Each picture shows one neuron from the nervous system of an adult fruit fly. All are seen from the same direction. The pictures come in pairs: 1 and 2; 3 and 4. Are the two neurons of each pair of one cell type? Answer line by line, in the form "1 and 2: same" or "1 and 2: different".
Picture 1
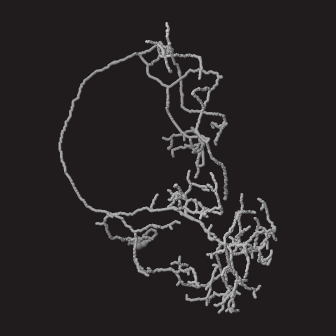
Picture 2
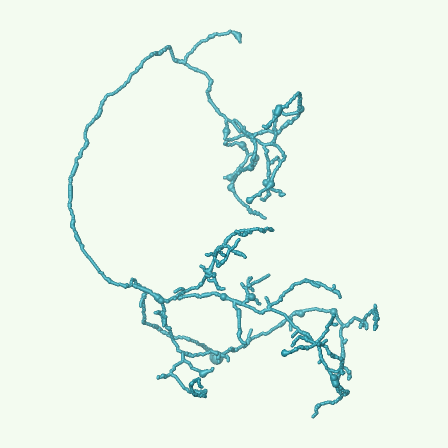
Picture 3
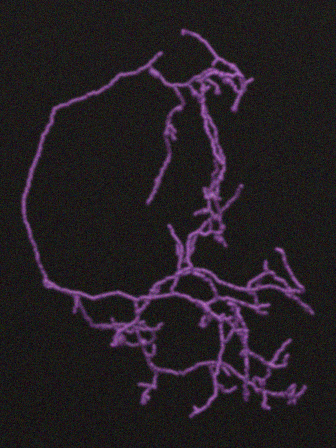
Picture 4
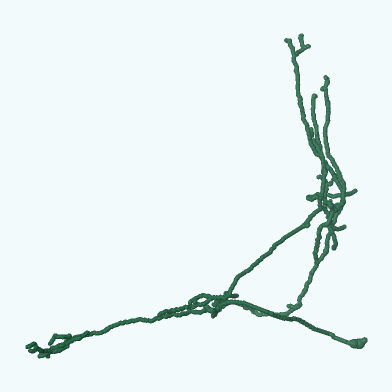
1 and 2: same
3 and 4: different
